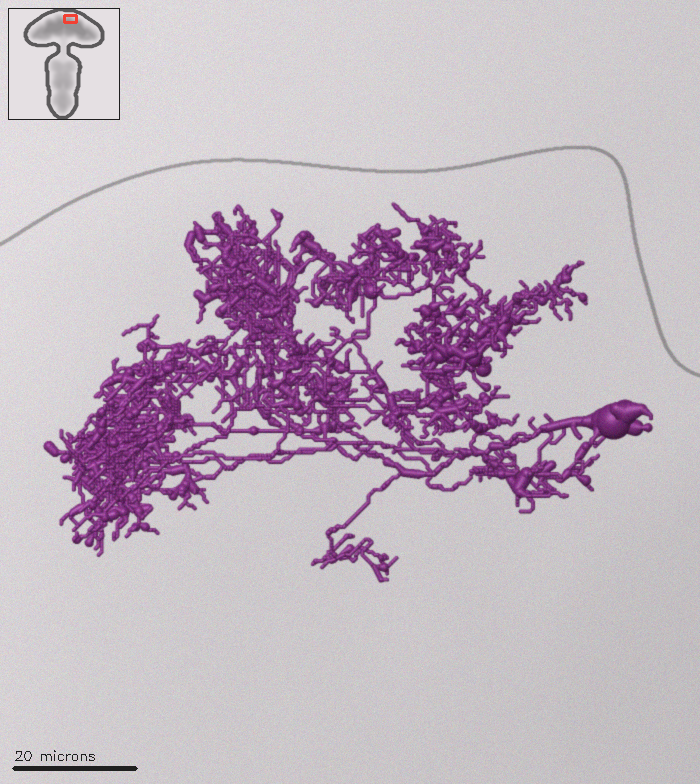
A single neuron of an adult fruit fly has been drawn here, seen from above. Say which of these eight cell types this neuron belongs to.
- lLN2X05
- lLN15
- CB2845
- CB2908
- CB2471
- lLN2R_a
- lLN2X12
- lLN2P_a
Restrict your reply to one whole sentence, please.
The cell type of the neuron here is lLN2P_a.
